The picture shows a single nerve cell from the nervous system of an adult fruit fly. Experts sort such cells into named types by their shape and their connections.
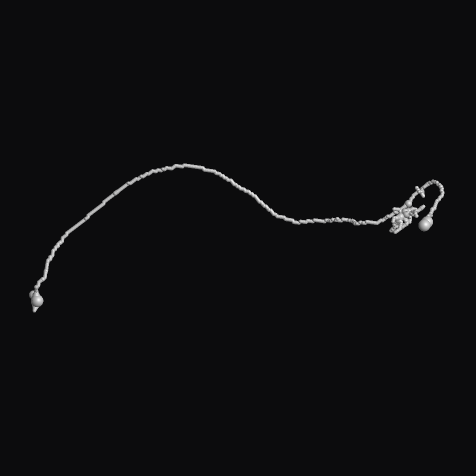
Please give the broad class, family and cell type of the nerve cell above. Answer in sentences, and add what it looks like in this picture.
It is an optic-lobe intrinsic neuron. The family is Tm. The cell type is Tm9. The cell body can be seen on the right of the picture. In this view it is more than twice as wide as it is tall.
